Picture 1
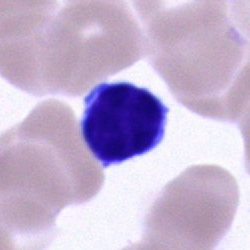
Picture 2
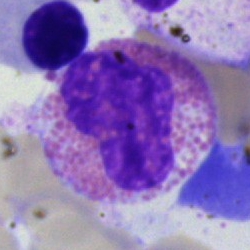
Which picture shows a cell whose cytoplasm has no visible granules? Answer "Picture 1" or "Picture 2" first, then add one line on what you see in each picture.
Picture 1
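In picture 1: No granules are visible in the cell.
In picture 2: The cytoplasm is packed with coarse pink-orange granules.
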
